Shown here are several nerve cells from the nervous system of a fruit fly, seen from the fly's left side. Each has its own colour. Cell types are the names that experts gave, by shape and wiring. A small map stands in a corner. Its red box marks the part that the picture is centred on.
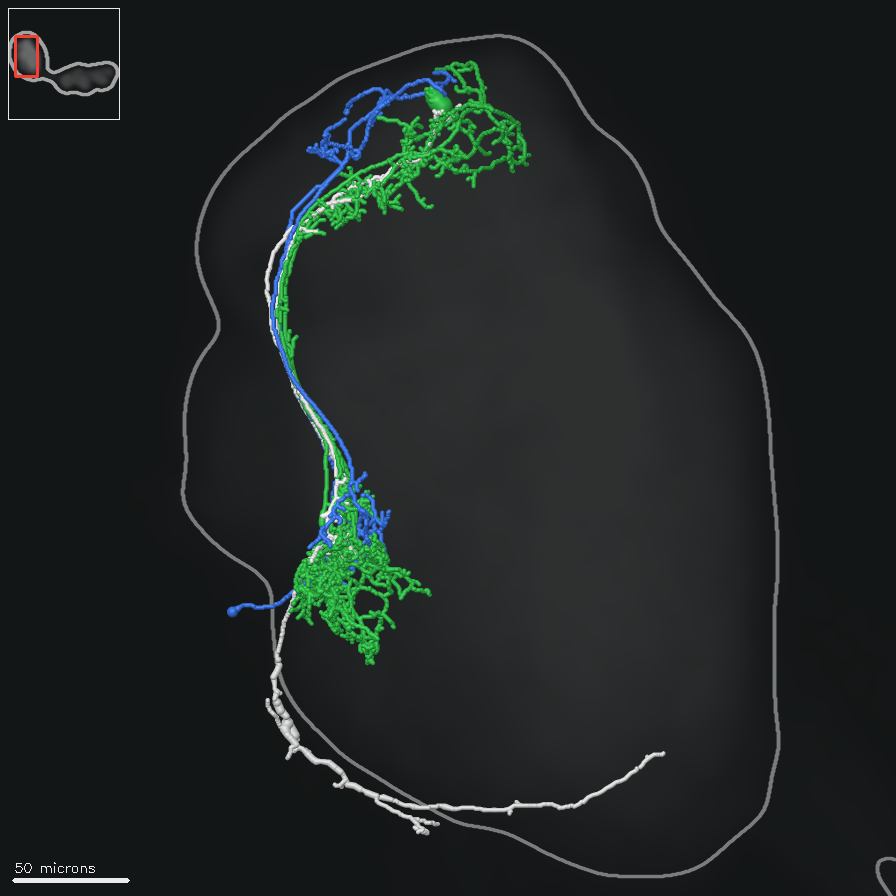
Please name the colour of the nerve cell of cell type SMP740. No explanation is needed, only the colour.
blue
